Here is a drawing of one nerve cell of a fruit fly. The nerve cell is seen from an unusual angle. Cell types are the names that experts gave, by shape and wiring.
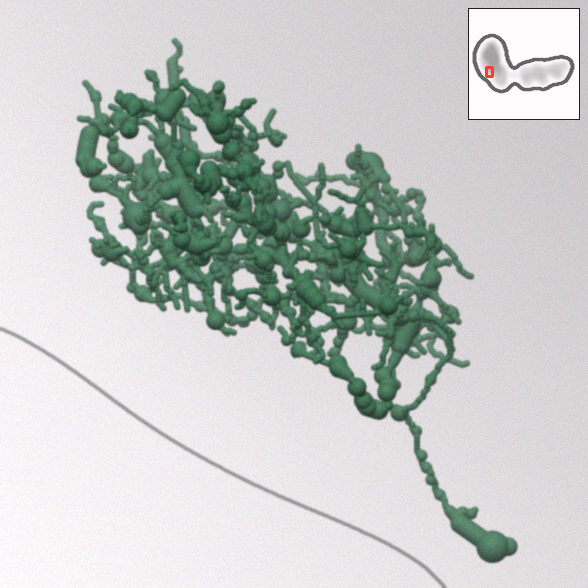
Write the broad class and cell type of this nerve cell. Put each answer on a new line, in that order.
central-brain intrinsic neuron
CB1205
